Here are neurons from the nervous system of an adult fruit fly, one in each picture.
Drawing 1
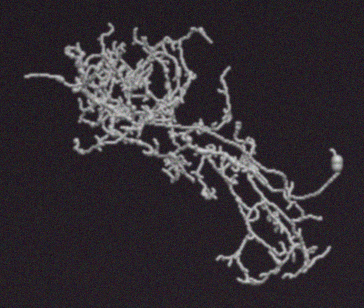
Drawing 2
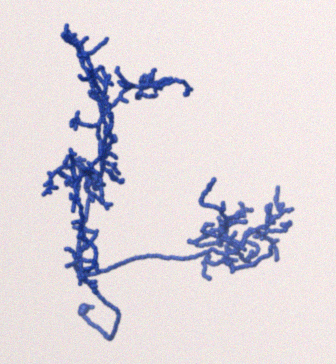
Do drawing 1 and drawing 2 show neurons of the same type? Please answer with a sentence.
They are of different cell types.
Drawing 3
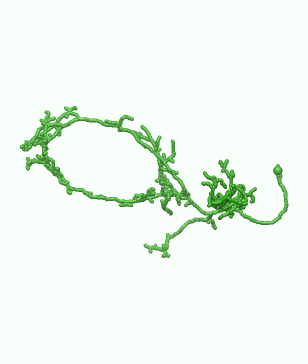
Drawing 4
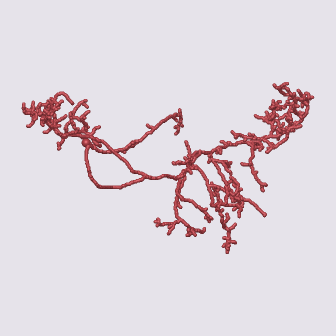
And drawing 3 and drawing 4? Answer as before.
They are of different cell types.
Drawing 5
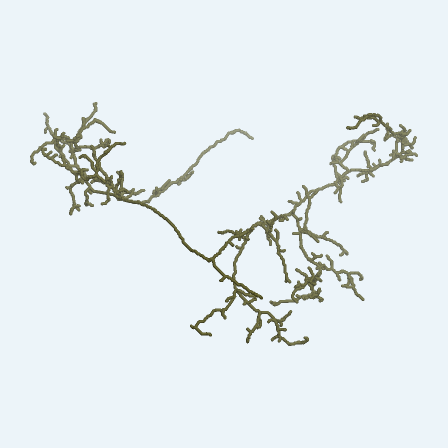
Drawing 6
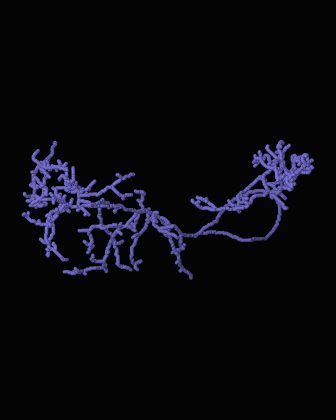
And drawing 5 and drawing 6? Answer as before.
They are of the same cell type.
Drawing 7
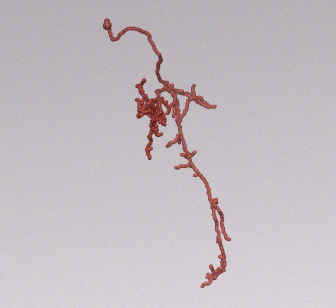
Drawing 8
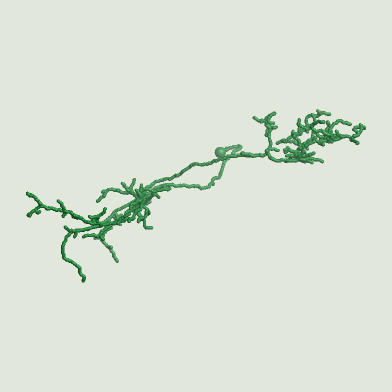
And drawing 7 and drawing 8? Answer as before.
They are of the same cell type.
